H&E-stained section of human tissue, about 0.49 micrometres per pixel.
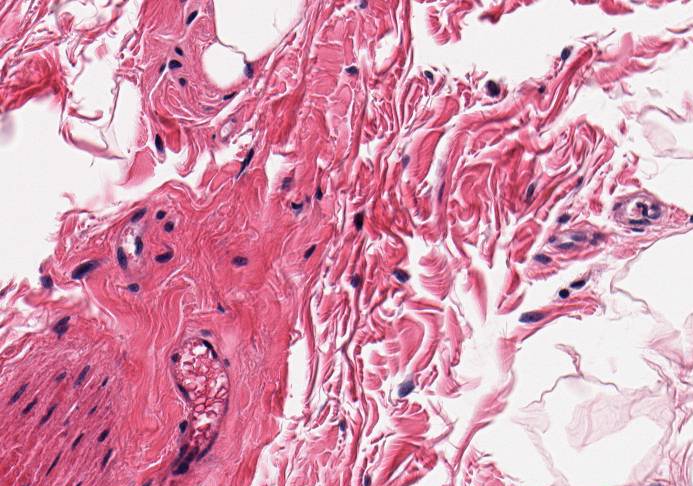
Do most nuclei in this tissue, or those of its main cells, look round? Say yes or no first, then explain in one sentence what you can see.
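No. Nuclei are sparse among the collagen bundles, and most are dark, elongated and spindle-shaped, like those of fibroblasts.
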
